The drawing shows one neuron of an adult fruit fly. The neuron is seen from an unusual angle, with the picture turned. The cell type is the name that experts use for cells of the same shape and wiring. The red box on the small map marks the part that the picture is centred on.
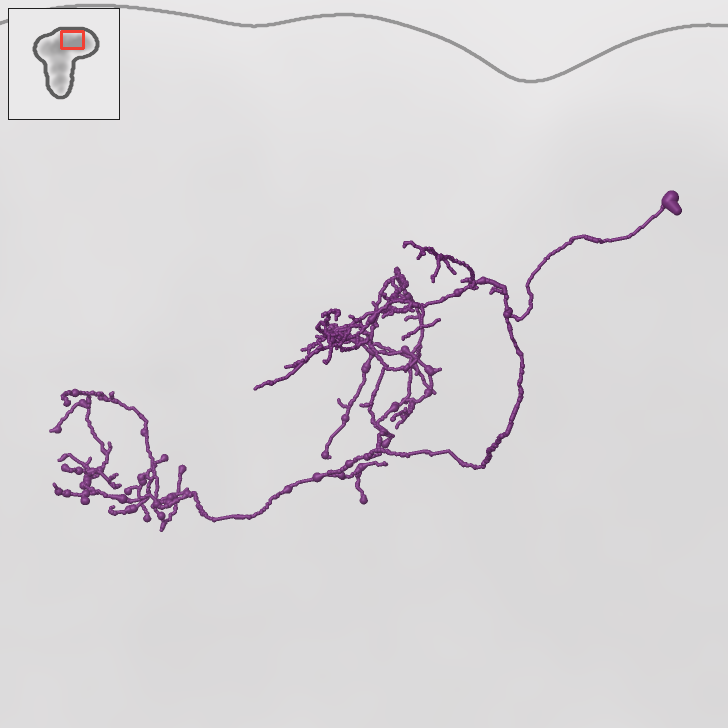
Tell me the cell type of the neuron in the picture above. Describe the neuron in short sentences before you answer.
The cell body can be seen at the upper right of the picture. The picture shows dozens of branch ends. This is a central-brain intrinsic neuron. It is of cell type CRE060.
